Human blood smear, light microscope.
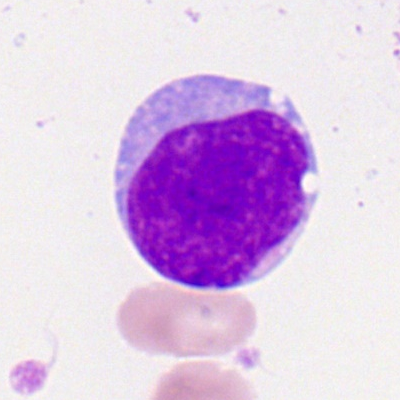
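Myeloblast at the centre, and what strikes me first is its round, smooth outline. The chromatin looks dark purple, stippled with paler specks. I can make out no distinct granules in the cytoplasm. At the right edge sits a small clear round vacuole.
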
